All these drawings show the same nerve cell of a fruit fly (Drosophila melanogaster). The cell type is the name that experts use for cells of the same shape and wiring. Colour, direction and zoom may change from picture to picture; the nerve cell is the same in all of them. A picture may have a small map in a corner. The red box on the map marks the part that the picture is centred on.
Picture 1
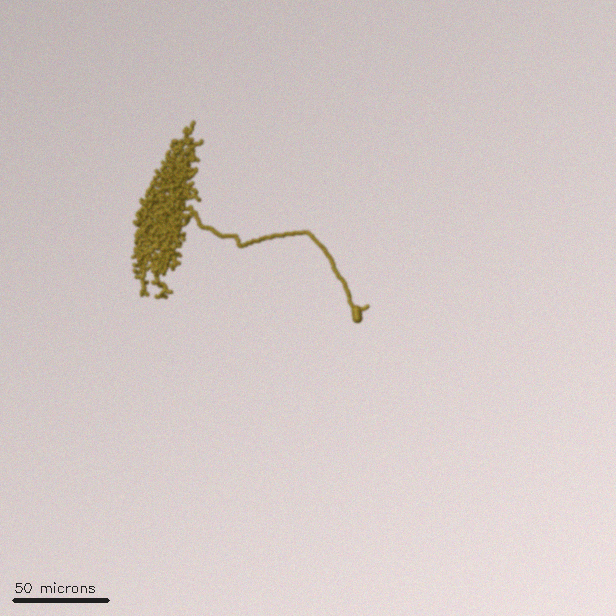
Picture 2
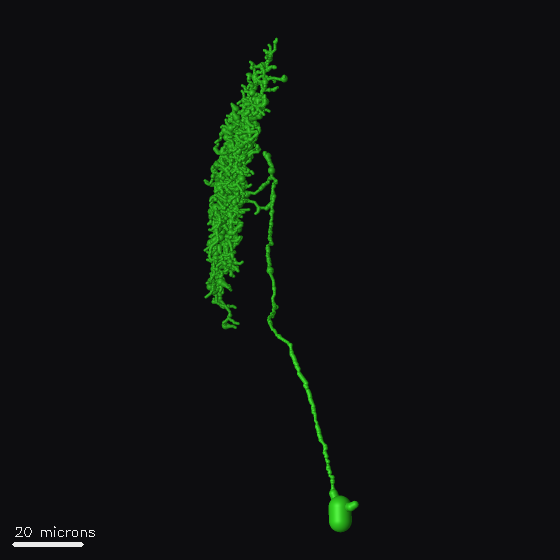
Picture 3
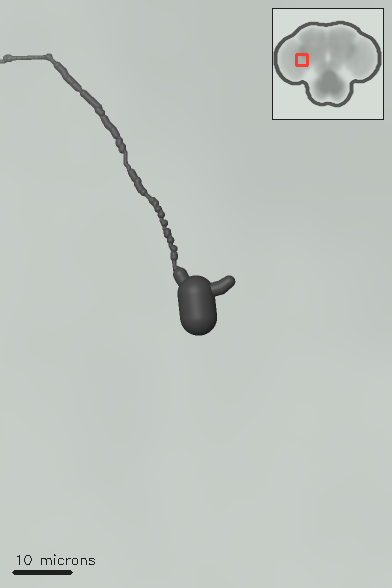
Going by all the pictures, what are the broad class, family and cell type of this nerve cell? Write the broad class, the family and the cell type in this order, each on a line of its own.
optic-lobe intrinsic neuron
Pm
Pm5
